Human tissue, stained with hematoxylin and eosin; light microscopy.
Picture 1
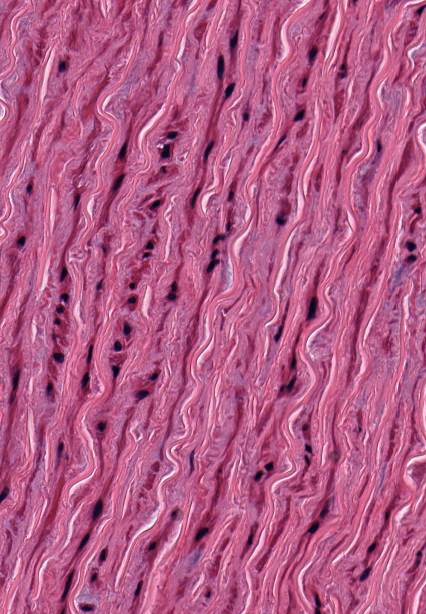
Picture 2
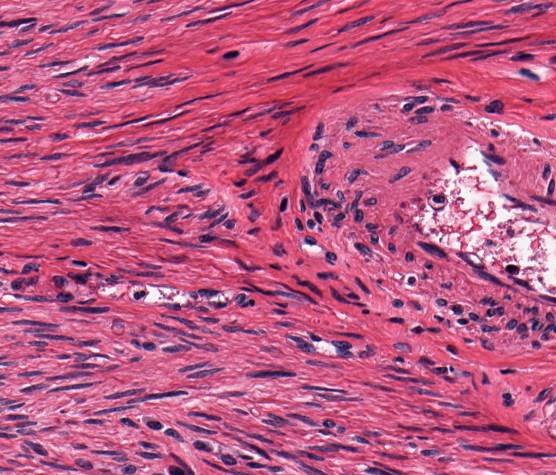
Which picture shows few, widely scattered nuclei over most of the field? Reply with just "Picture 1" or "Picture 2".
Picture 1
